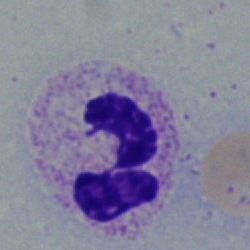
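Segmented neutrophil, centre of a stained marrow smear. First, the nucleus: curved, and pinched by a narrow constriction into two parts. Second, the chromatin: dark purple and densely clumped. Third, nucleoli: none visible. Fourth, the cytoplasm: no vacuoles seen.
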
